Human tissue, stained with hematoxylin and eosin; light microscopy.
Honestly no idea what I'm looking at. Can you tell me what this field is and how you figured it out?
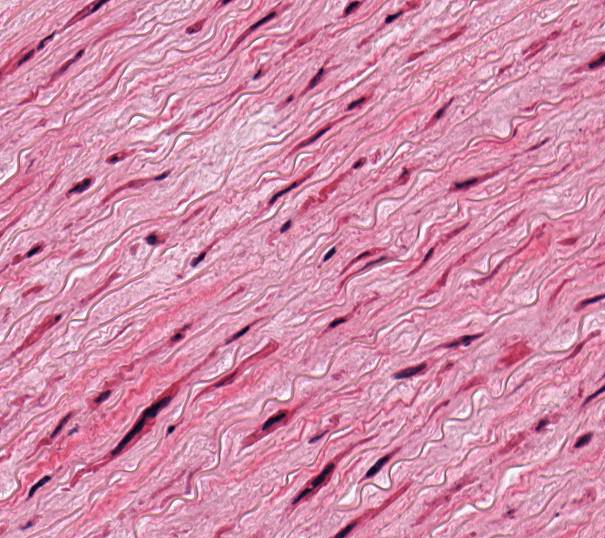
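The tissue is the tunica media of an artery. Wavy, parallel pink fibres fill the field, running diagonally from lower left to upper right.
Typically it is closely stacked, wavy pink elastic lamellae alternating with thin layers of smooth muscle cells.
Dark, slender, elongated nuclei lie along the fibres, sparse and evenly scattered without clusters.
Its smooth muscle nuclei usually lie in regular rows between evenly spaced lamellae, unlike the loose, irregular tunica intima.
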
